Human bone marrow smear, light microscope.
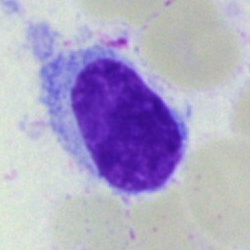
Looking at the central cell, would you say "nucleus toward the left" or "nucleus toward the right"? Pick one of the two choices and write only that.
Nucleus toward the right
